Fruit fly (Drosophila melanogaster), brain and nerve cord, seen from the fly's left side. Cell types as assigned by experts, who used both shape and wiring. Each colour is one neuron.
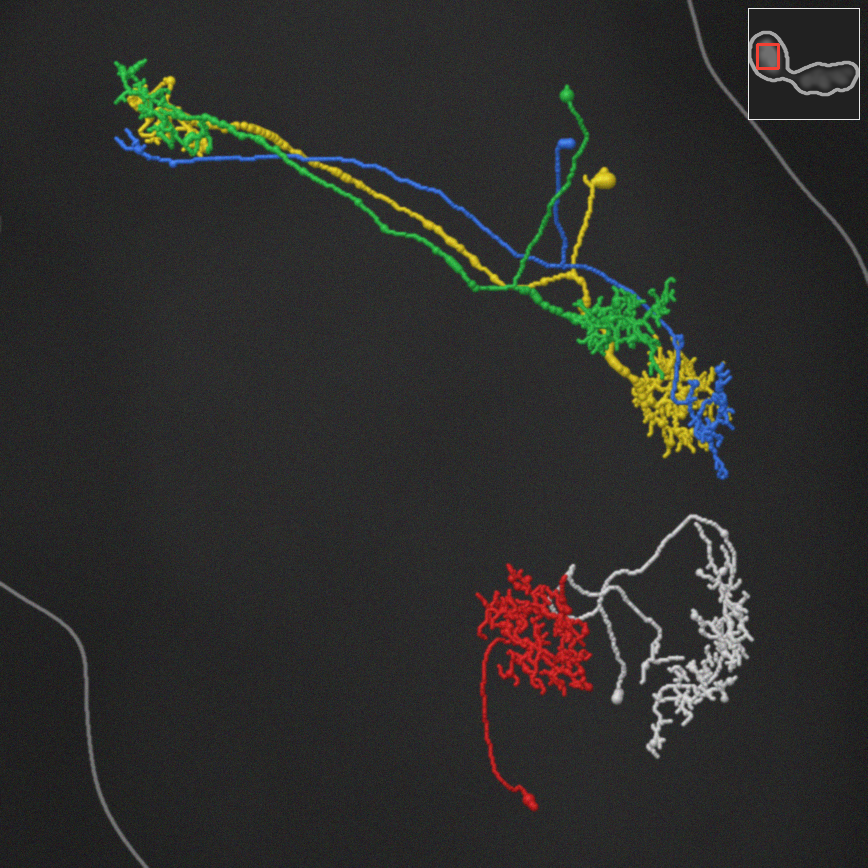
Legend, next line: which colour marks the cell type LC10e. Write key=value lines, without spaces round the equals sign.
colour=blue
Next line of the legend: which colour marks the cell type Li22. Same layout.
colour=red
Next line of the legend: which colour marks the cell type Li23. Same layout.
colour=white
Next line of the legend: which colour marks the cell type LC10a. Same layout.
colour=yellow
